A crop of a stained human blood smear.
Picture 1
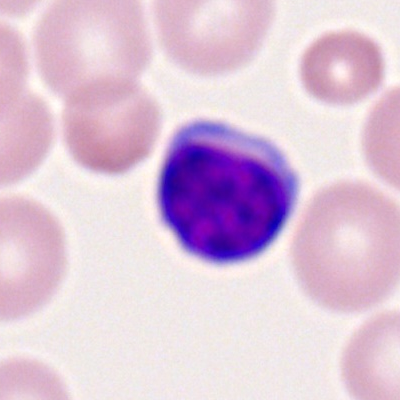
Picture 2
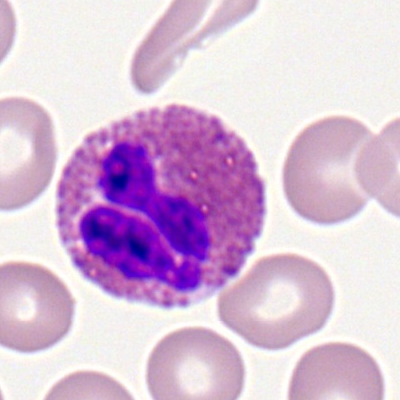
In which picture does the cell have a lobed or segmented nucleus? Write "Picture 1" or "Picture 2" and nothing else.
Picture 2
